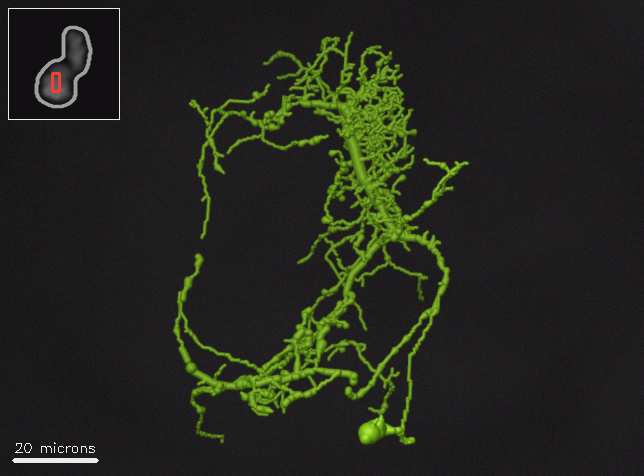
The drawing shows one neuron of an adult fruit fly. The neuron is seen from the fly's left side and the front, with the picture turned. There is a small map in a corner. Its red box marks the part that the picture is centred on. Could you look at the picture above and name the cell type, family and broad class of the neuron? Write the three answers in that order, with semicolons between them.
PLP018; hemilineage LALa1_anterior; central-brain intrinsic neuron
